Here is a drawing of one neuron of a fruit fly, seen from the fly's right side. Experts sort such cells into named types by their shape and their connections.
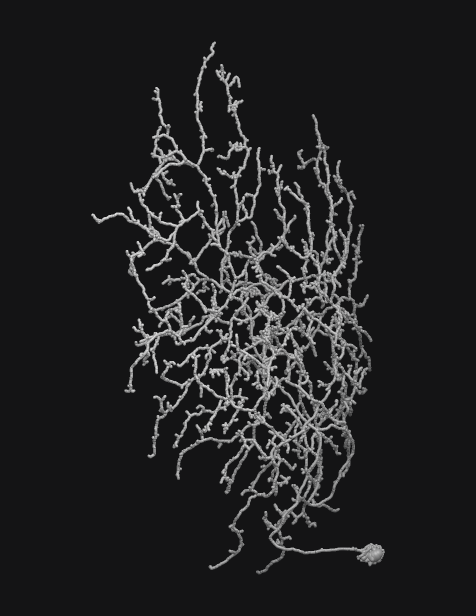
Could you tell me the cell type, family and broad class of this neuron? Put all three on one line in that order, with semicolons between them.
Mi18; Mi; optic-lobe intrinsic neuron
